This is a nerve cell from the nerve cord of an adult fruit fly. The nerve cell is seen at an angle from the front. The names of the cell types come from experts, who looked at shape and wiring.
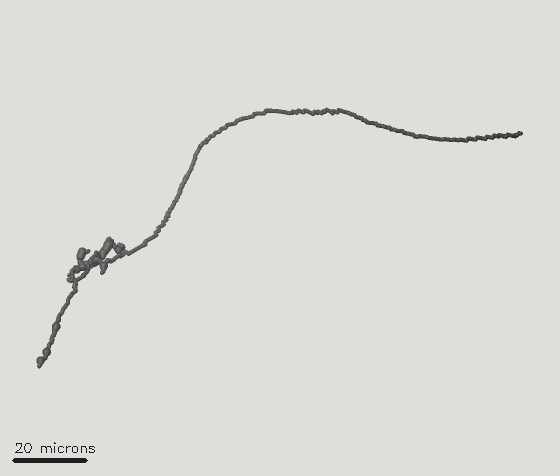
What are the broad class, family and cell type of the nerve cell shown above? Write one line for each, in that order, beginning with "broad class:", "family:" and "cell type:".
broad class: sensory neuron ascending to the brain
family: class gustatory
cell type: LgAG1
